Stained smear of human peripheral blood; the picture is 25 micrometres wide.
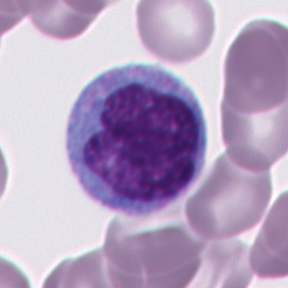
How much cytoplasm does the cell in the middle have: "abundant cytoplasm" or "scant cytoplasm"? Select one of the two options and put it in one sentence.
The nucleus fills most of the cell.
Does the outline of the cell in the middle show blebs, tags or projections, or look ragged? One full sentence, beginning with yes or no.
No, smooth rather than rough is the outline of this cell.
